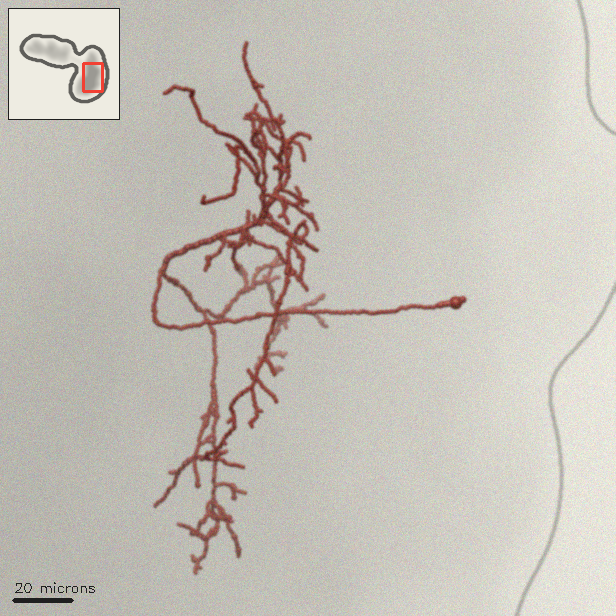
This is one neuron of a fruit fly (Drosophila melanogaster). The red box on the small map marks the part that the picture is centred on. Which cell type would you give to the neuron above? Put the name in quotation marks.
"CL122_a"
